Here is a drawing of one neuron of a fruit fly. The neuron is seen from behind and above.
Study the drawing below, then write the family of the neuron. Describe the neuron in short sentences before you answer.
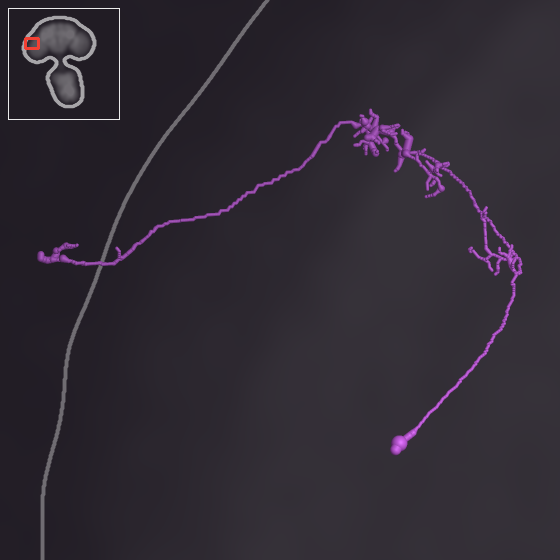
The cell body is at the lower right of the picture. In this view it is wider than it is tall. This is an optic-lobe intrinsic neuron. The family is C.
